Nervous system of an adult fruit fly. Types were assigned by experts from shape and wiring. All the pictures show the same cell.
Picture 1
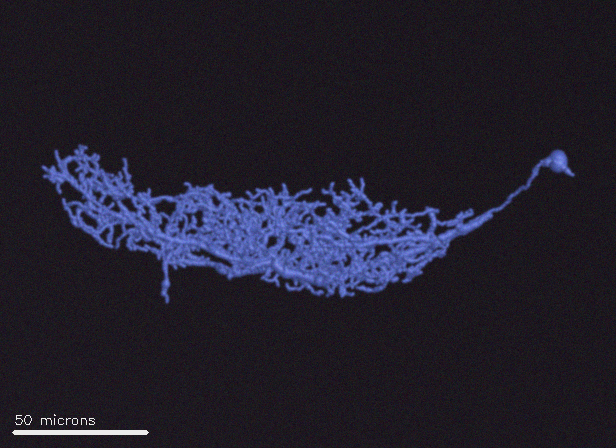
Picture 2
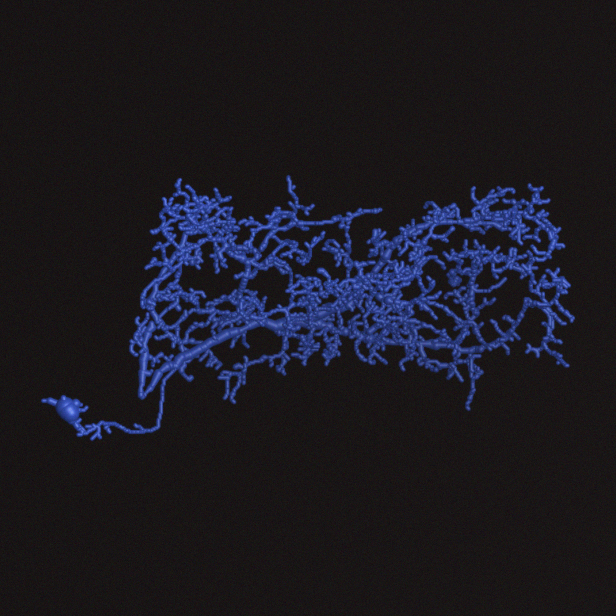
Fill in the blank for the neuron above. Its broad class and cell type: central-brain intrinsic neuron; GNG015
